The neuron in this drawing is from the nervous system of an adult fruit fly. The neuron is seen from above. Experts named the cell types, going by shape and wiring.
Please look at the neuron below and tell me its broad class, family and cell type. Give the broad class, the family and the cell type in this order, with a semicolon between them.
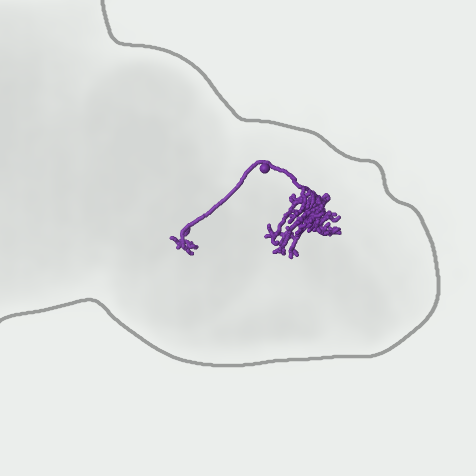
optic-lobe intrinsic neuron; MeLo; MeLo1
